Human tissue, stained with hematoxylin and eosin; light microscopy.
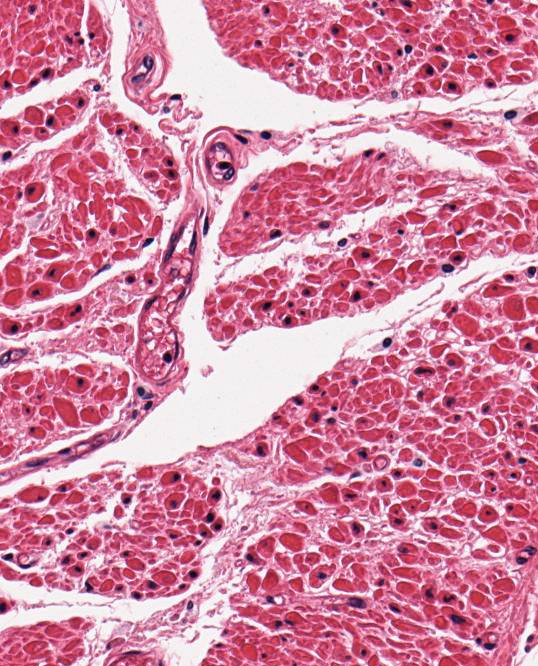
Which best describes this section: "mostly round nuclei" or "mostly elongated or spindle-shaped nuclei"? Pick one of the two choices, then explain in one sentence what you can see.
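Mostly round nuclei. Small dark round nuclei sit centrally within some of the cut muscle cell profiles.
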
